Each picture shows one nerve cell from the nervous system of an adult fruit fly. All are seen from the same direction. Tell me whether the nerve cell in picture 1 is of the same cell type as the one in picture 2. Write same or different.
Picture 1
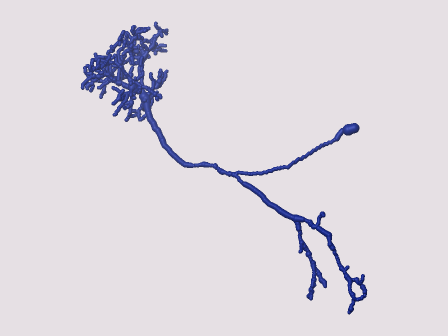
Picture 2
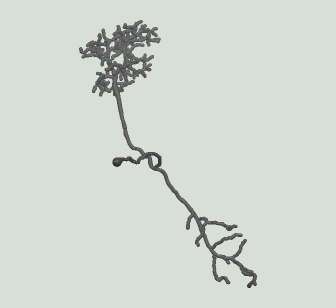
same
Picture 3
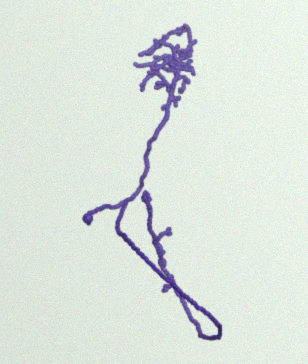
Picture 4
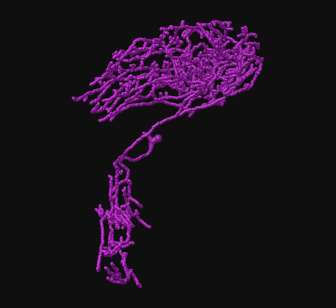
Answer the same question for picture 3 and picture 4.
different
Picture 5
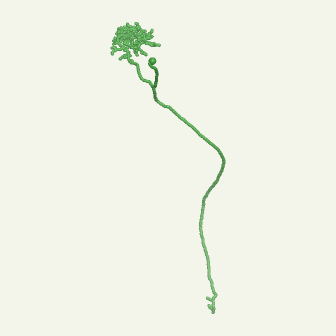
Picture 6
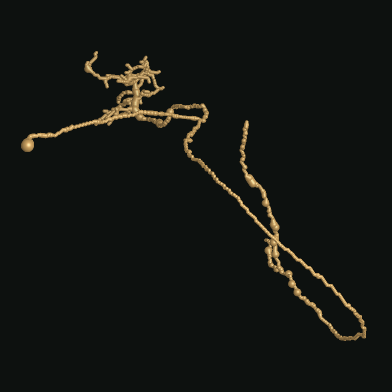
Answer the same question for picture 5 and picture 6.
different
